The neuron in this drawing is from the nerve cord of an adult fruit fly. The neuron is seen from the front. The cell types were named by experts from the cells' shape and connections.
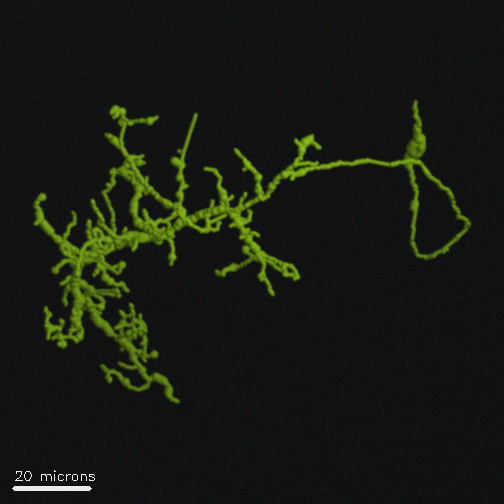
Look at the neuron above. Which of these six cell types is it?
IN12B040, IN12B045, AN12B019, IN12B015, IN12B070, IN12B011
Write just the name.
IN12B040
